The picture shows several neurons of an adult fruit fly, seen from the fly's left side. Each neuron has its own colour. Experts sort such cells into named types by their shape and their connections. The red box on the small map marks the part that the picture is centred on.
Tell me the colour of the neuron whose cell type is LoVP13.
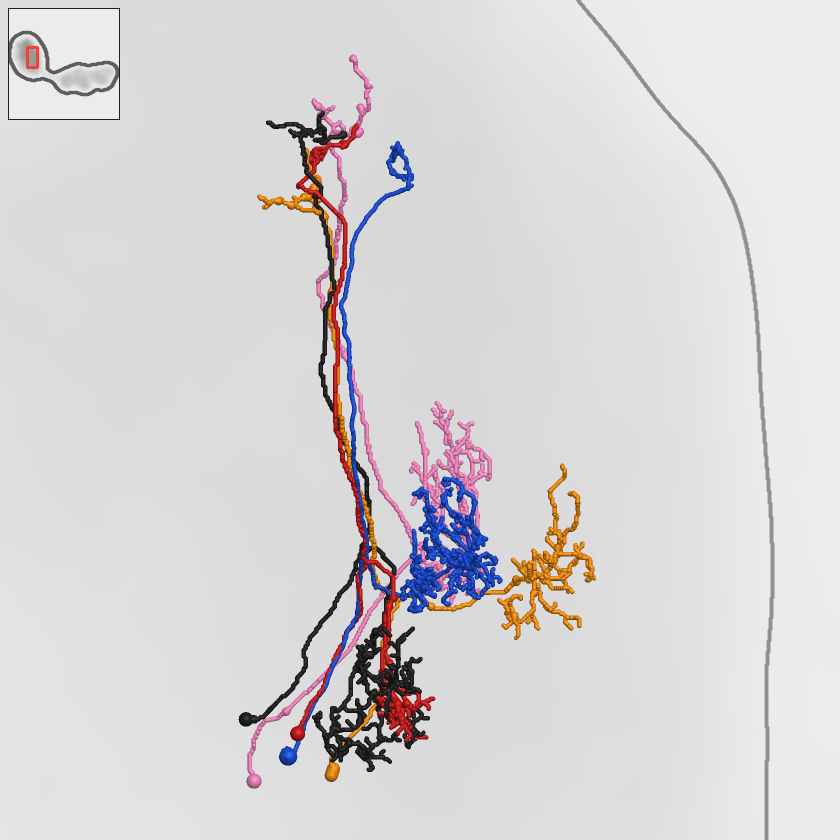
blue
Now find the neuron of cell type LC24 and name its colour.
pink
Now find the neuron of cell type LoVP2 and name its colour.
black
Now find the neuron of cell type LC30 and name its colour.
red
